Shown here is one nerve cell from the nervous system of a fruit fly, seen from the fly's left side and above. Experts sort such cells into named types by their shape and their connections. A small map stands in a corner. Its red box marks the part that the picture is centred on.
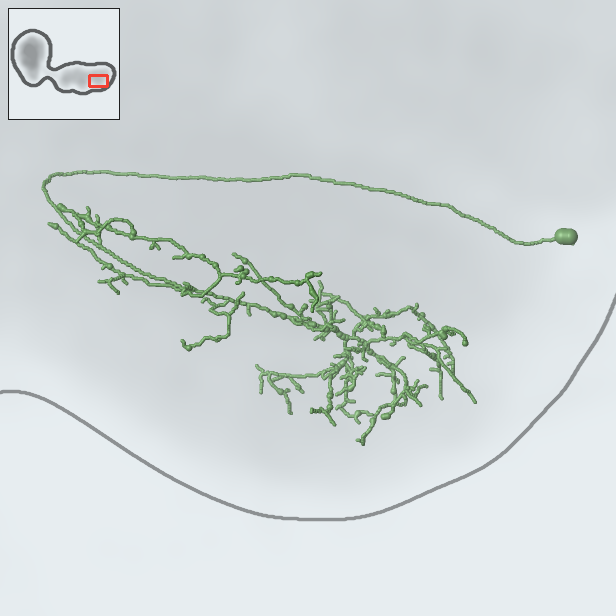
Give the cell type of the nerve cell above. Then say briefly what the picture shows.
Its cell type is IN12B077. It is a nerve-cord intrinsic neuron. The cell body is on the right of the picture. Dozens of branch ends can be seen.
